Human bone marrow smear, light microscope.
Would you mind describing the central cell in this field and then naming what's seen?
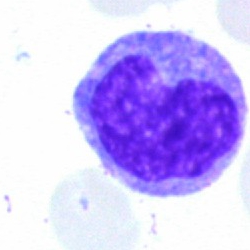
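There's a notch indenting the upper edge of the nucleus, and the nucleus fills most of the cell, with a moderate rim of cytoplasm left over. That cytoplasm is grey-blue, and I can't see any clear vacuoles in it. This one is a monocyte.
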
